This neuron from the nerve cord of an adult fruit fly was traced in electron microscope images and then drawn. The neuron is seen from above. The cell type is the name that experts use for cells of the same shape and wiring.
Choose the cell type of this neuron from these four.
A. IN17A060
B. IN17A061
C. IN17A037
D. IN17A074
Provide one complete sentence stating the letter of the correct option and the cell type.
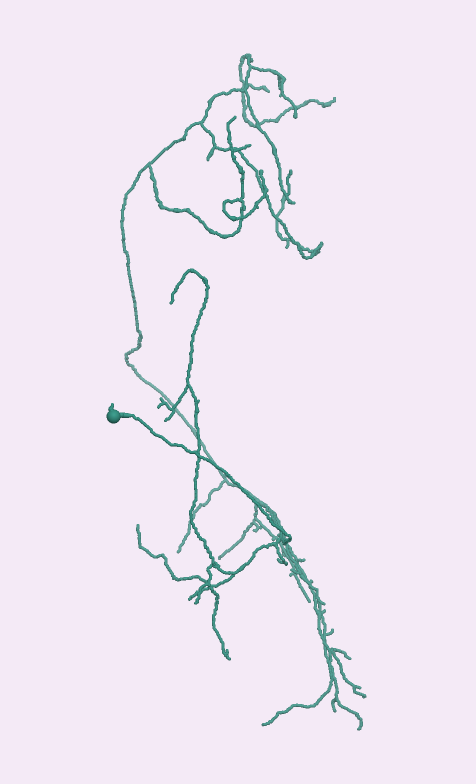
Option D, IN17A074, is the type of cell the neuron is.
